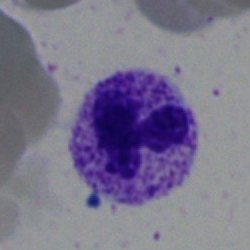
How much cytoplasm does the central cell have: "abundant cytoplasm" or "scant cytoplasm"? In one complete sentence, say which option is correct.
The nucleus is surrounded by broad cytoplasm.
